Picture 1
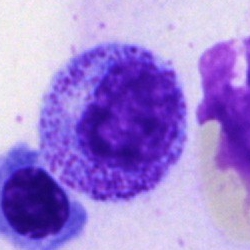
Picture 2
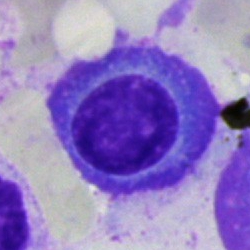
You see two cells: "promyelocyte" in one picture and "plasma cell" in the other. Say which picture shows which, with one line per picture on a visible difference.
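In picture 1 we see a promyelocyte: The cytoplasm is packed with coarse, round, reddish-purple granules.
In picture 2 we see a plasma cell: No granules are seen in the cytoplasm.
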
